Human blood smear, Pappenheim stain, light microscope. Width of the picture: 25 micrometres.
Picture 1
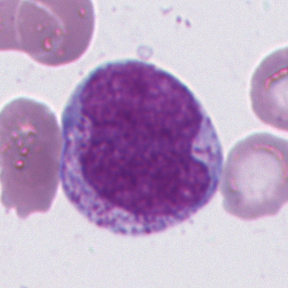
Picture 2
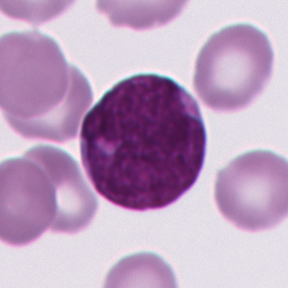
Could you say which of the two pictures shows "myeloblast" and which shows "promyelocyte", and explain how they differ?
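Picture 1 shows a promyelocyte; picture 2 shows a myeloblast. Granules: fine purple granules are scattered through the cytoplasm in picture 1.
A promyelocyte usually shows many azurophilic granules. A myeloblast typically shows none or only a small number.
Nuclear outline: in picture 1 a notch indents the right side of the nucleus, filled by a paler area of cytoplasm; in picture 2 the nucleus is round, about 11 micrometres across. Cytoplasm: the nucleus fills about 70% of the cell's area in picture 1, but nearly the whole cell in picture 2, where cytoplasm is very scant, only a thin paler rim at the upper right. Picture 1: chromatin finely granular and evenly spread, without coarse dark clumps; cell about 15 micrometres across. Picture 2: cell outline smooth and round; a small pale spot lies in the nucleus left of centre.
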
